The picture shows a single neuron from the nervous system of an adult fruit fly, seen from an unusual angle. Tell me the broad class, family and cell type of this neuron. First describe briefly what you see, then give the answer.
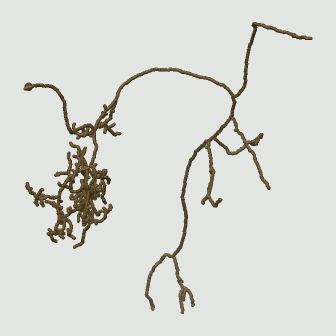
In this view it is about as wide as it is tall. This is a nerve-cord intrinsic neuron. Its family is hemilineage 08B. Its cell type is IN08B064.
